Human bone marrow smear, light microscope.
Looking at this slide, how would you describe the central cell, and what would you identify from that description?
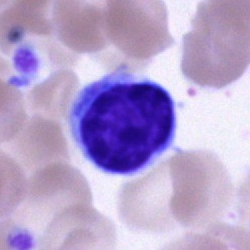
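A roughly round cell with a smooth outline is present. Its chromatin is dark purple and coarsely clumped. Blue cytoplasm forms only a thin rim, widest on the left side. The cell is a lymphocyte.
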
